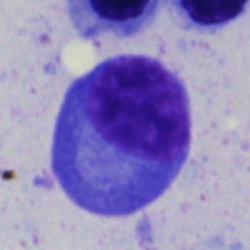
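Plasma cell, central cell of marrow smear. Chromatin dark purple, coarsely clumped. Paler zone in cytoplasm just below nucleus. No visible cytoplasmic granules; no surface projections.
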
